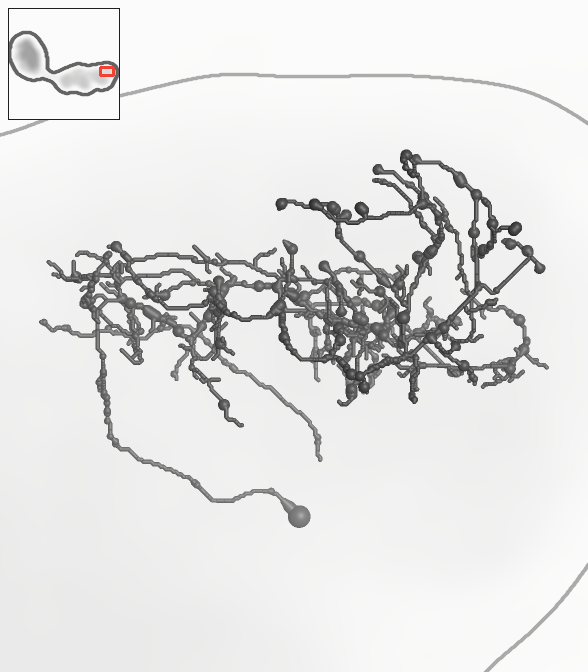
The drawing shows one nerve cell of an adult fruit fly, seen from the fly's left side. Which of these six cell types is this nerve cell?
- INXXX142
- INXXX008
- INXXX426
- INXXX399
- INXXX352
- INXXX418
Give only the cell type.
INXXX399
